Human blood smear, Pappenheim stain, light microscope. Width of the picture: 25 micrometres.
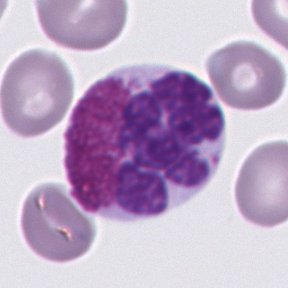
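Eosinophil, stained peripheral blood smear; nucleated cell at centre. Outline round and smooth. Lobed nucleus mainly in right half of cell; chromatin dark purple, clumped. Coarse granules crowd left part of cell.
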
